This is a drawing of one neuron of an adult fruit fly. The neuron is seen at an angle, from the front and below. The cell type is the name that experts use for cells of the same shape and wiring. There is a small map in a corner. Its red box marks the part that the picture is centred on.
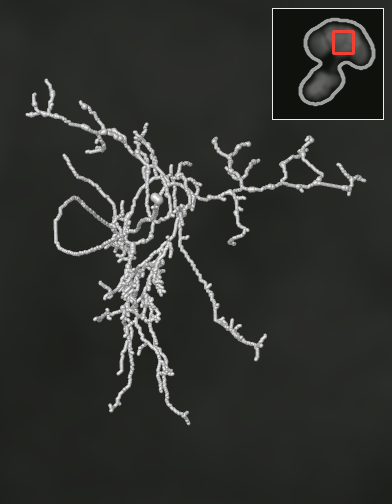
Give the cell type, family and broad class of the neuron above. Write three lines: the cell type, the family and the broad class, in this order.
VES019
hemilineage PSa1
central-brain intrinsic neuron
